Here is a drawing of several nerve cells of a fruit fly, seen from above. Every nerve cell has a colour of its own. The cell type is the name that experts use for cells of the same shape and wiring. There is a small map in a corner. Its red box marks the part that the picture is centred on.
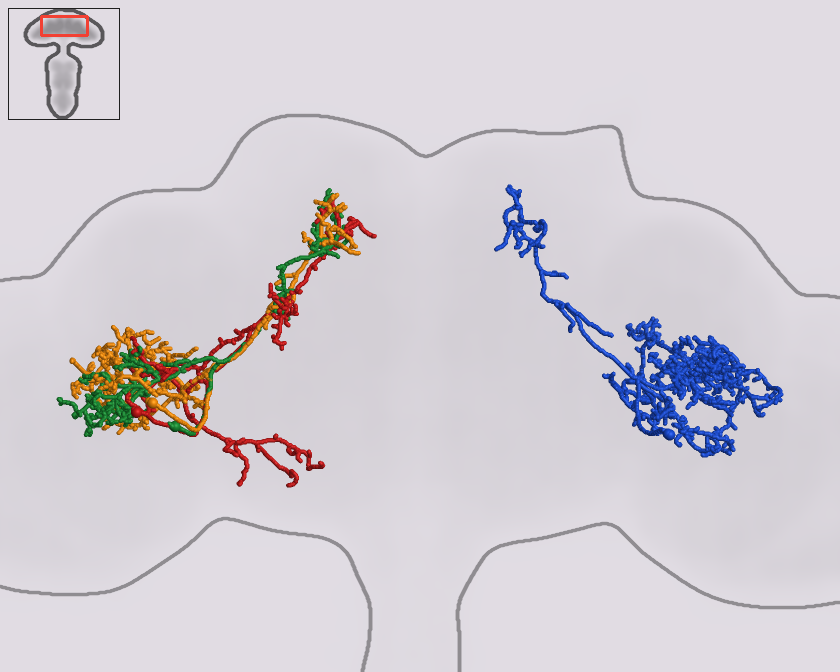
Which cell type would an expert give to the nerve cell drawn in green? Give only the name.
LHPD2a1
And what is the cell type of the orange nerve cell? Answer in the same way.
LHPD2a2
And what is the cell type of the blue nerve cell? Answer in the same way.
CB2549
